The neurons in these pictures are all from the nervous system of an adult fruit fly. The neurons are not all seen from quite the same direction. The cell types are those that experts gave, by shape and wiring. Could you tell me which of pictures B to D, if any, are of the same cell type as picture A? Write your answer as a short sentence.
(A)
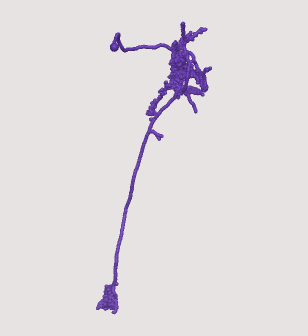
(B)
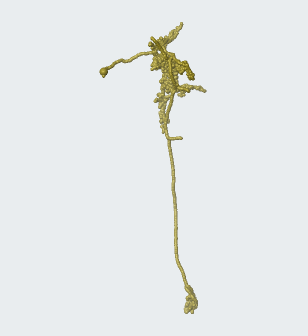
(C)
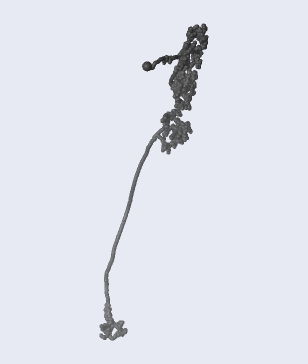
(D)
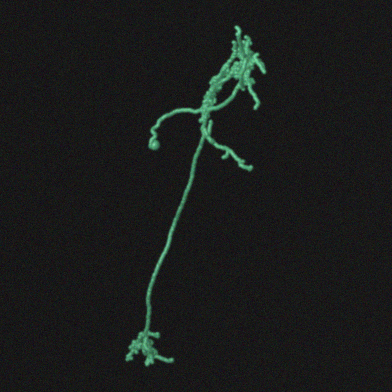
Picture B and picture D are of the same cell type.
